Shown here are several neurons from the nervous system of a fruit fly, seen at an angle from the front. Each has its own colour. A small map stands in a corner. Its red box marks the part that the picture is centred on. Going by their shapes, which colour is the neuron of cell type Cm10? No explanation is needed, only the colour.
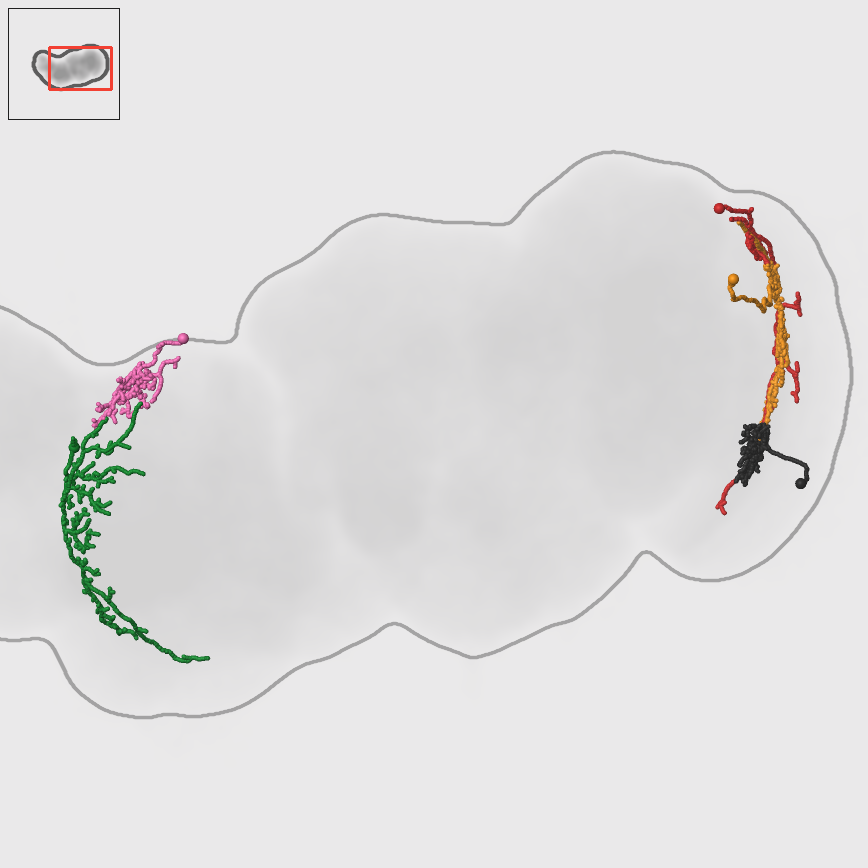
red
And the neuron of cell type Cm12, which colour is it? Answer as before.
orange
